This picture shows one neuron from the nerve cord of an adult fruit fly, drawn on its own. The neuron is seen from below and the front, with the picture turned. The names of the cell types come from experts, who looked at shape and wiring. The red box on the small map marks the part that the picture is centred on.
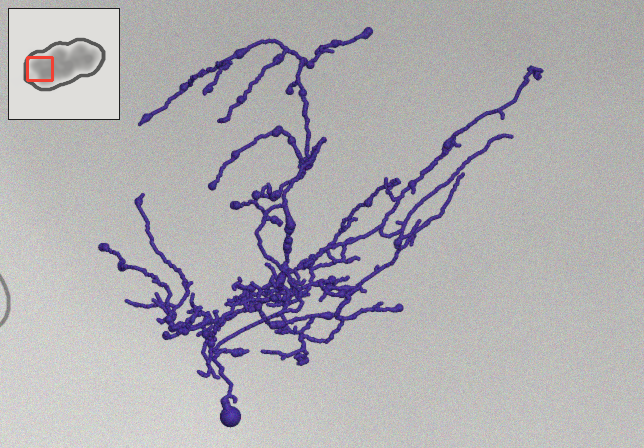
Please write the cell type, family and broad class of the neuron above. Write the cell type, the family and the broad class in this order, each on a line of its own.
IN14A066
hemilineage 14A
nerve-cord intrinsic neuron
